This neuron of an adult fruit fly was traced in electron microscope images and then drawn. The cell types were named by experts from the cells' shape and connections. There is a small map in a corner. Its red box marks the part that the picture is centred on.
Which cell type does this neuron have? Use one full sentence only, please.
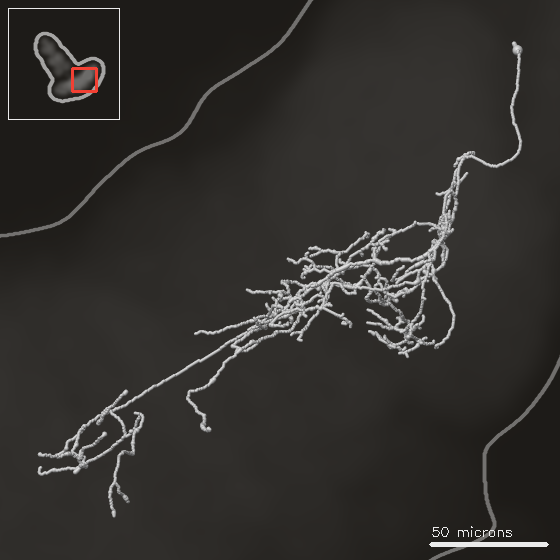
The cell type to which this neuron belongs is AVLP760m.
